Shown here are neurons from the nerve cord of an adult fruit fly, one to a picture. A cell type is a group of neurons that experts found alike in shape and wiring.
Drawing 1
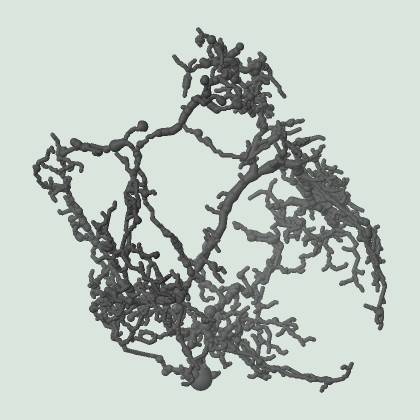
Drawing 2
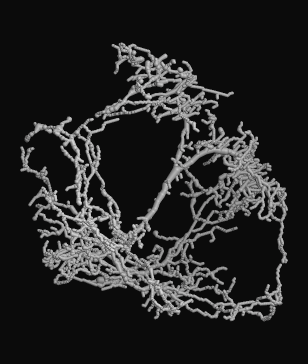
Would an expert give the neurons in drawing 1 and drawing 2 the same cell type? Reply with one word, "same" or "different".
same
